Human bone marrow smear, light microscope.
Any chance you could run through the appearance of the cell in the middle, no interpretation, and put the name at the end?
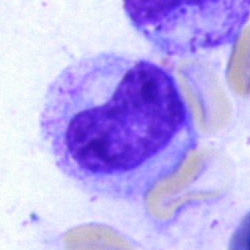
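Starting with the outline, it is roughly round. Now the nucleus: it is indented along its upper edge, which gives it a kidney shape. It lies toward the right, so the rim of cytoplasm is wider on the left. That cytoplasm looks pale greyish-blue. So, a metamyelocyte.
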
